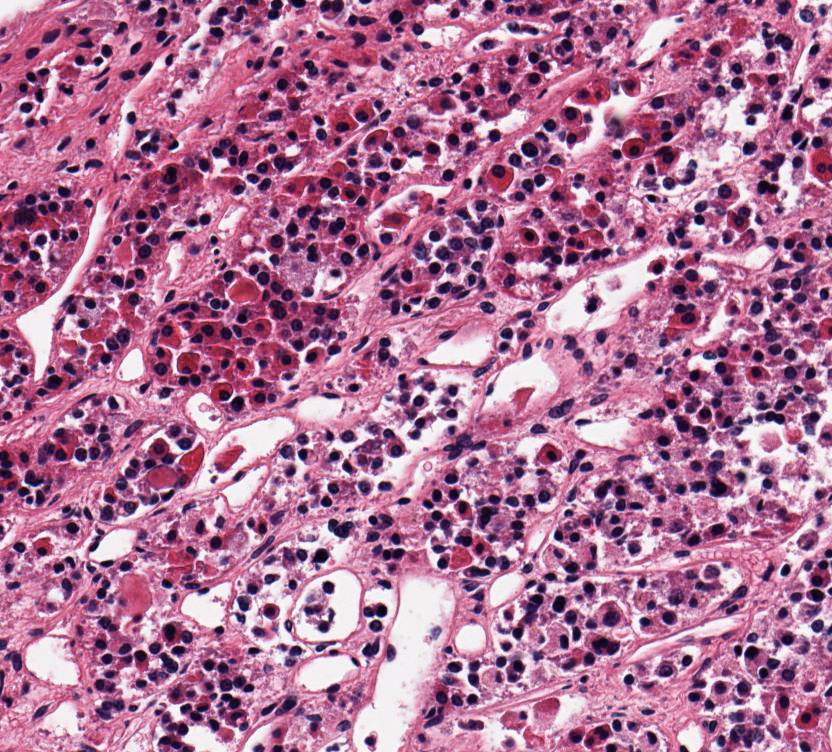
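Pituitary: see how mixed the cells are, some with bright red cytoplasm, some pale and some purplish. Their nuclei are small, round and dark, varying little in size. Many thin-walled, mostly empty vascular channels lie between the cell nests. The cells form no glands with lumens.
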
